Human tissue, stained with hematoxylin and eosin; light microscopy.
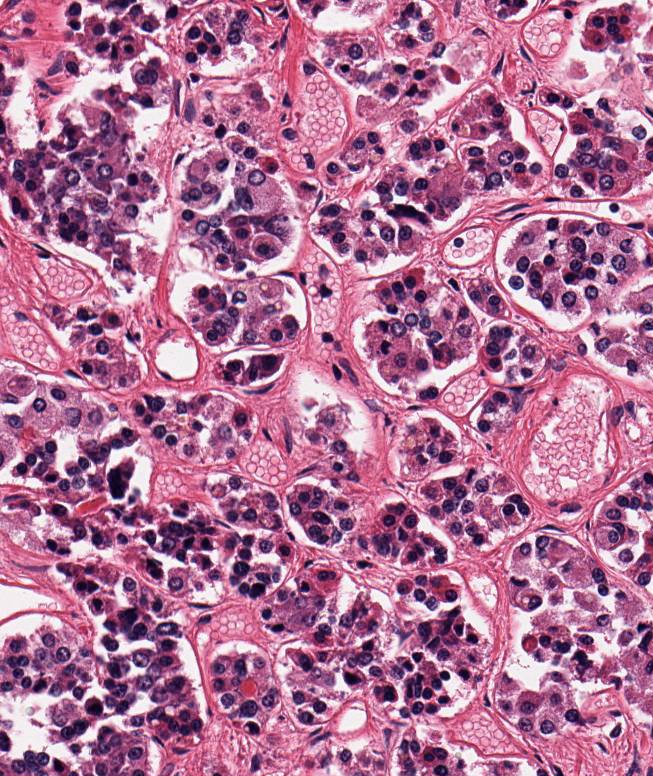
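Pituitary, haematoxylin and eosin. Throughout the field, cells are grouped into rounded nests separated by thin septa. Cytoplasmic staining differs between cells within a nest, some granular pink-purple and others paler. Nuclei of the nest cells are round and fairly uniform, many with a small visible nucleolus. Scant stroma of delicate pink fibrous strands surrounds each nest.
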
